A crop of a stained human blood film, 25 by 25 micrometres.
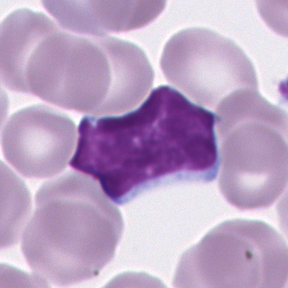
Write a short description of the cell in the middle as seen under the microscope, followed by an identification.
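Let me start with the outline: it's angular, with fairly straight edges meeting at corners. The nucleus is one single mass, without lobes. Its chromatin is dense and stains dark purple, and the cytoplasm is pale blue. So, putting those together: a typical lymphocyte.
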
